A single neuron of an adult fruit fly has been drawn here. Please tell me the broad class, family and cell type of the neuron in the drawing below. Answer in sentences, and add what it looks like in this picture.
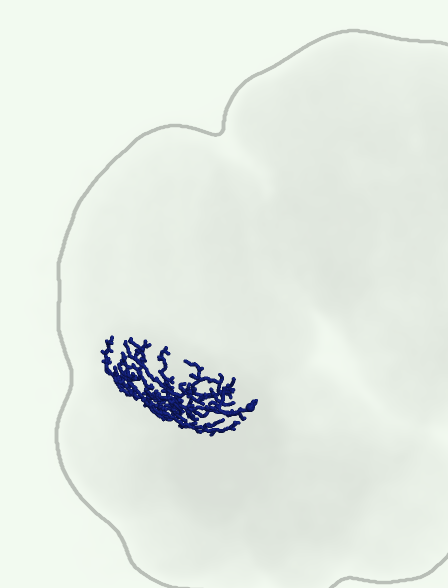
Its broad class is optic-lobe intrinsic neuron. Its family is Cm. The cell type is Cm26. In this view it is wider than it is tall.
